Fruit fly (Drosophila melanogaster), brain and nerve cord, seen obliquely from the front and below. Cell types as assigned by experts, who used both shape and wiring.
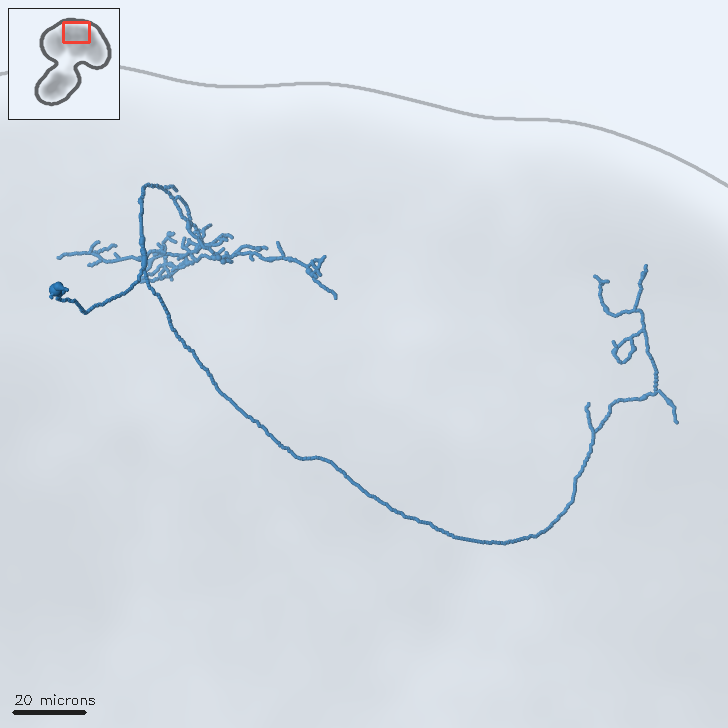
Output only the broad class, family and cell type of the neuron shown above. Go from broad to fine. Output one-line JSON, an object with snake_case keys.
{"broad_class": "central-brain intrinsic neuron", "family": "hemilineage AOTUv4_dorsal", "cell_type": "SIP003_b"}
